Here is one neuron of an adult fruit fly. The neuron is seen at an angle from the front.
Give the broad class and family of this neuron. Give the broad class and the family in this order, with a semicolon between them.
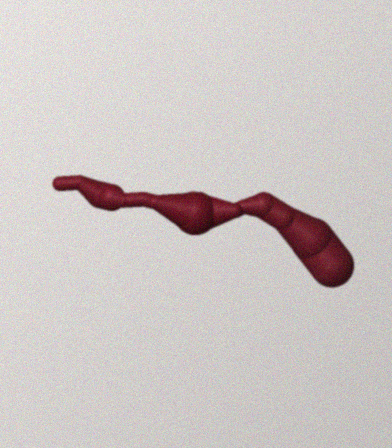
photoreceptor or other optic-lobe sensory neuron; class visual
